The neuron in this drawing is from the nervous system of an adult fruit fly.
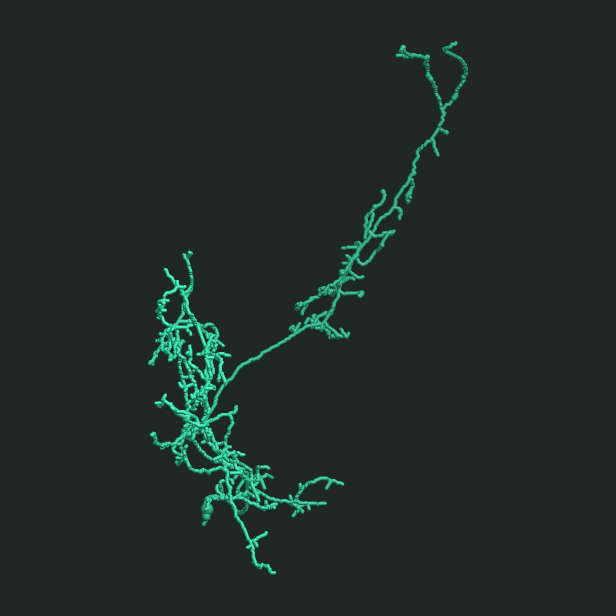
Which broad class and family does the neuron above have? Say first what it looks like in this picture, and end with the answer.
Dozens of branch ends can be seen. In this view it is taller than it is wide. This is a central-brain intrinsic neuron. Its family is hemilineage DM3_dorso_lateral.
